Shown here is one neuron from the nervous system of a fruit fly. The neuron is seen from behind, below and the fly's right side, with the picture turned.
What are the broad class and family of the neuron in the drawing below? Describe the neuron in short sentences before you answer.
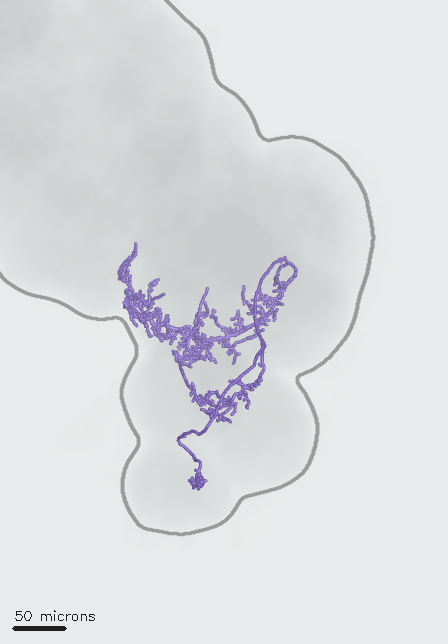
From top to bottom in the picture it spans about 250 microns. In this view it is taller than it is wide. It is a nerve-cord intrinsic neuron. Its family is hemilineage 17B.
